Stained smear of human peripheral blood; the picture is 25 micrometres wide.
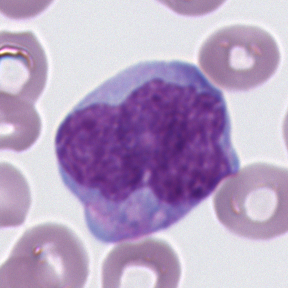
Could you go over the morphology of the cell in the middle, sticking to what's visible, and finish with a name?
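Size comes first: the cell is about 16 micrometres across. Next, the nucleus fills most of the cell, and its chromatin is fine and lacy rather than coarsely clumped. Last, the cytoplasm is pale grey-blue, with its widest band lying below the nucleus. The cell is an atypical promyelocyte.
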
